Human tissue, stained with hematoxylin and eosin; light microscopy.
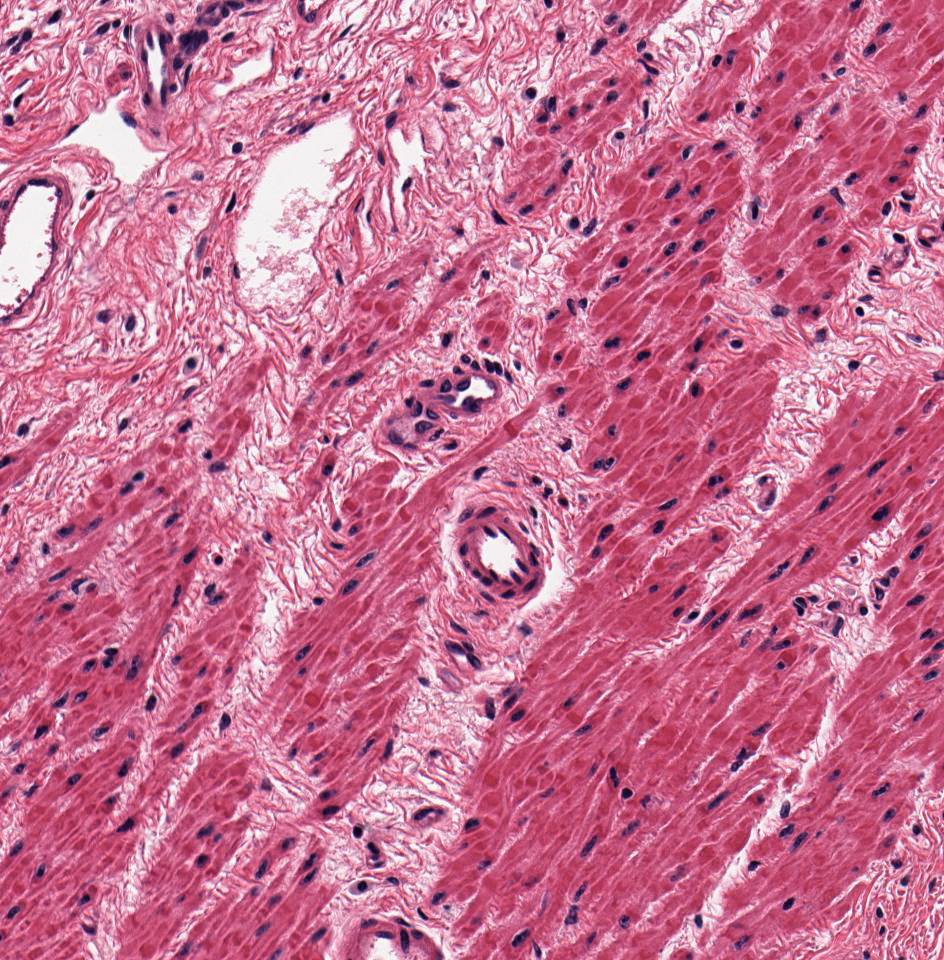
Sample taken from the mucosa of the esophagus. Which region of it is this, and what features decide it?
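First, the name: smooth muscle. Second, arrangement: the muscle lies in bundles, separated by loose, pale, wispy connective tissue.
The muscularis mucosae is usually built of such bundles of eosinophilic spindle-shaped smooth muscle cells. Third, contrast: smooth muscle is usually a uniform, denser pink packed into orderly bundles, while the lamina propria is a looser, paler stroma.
Fourth, distribution: the upper left is mostly loose connective tissue with little muscle. Fifth, other findings: a small arteriole with a muscular wall, cut in cross-section, lies near the centre, and no epithelium is present.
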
